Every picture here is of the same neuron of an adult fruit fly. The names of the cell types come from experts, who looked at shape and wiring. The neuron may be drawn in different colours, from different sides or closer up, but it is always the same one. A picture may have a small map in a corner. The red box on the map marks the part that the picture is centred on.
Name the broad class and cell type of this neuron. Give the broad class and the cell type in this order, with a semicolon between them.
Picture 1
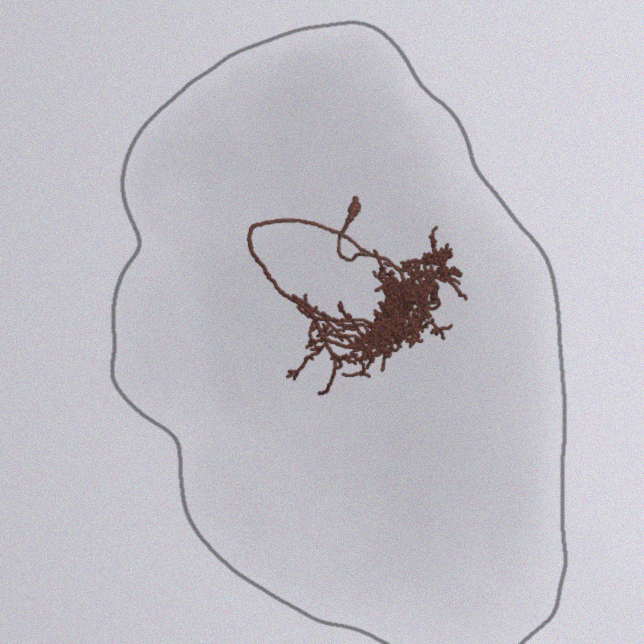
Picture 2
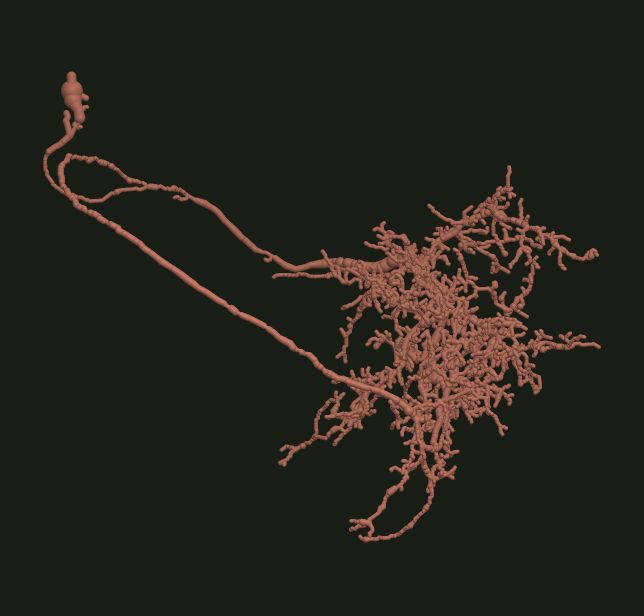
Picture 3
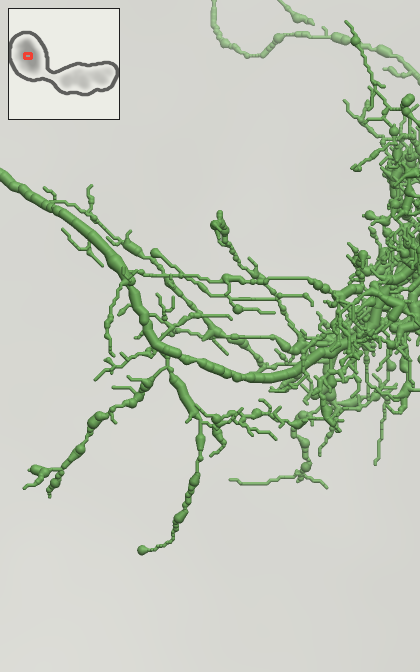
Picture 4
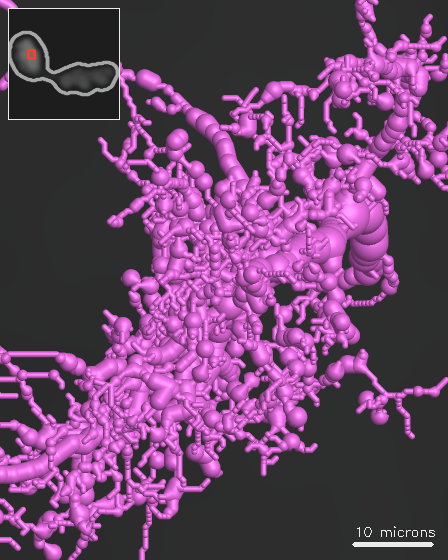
central-brain intrinsic neuron; PLP034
